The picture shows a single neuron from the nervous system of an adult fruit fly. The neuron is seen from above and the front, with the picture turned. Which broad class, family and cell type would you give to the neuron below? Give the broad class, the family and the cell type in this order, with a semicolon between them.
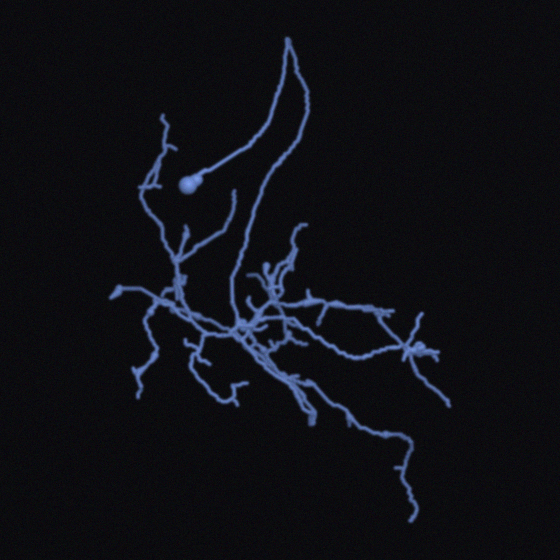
nerve-cord intrinsic neuron; hemilineage 11B; IN11B022_d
